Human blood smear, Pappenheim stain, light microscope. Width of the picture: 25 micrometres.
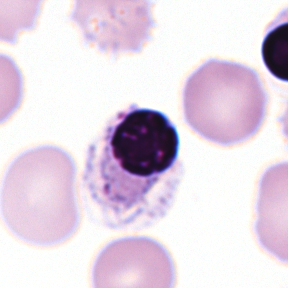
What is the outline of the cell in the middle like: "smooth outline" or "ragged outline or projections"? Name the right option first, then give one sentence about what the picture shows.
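Ragged outline or projections. The outline of the cell is irregular and ragged, most of all on the lower left.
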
